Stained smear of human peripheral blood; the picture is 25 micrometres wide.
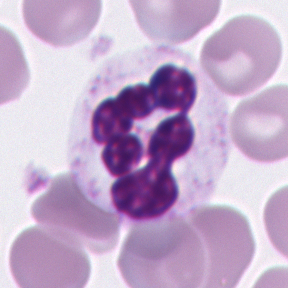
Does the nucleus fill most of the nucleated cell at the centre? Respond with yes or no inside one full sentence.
No, abundant cytoplasm encircles the nucleus of the cell.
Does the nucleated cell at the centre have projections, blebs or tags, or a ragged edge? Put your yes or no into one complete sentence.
No, smooth rather than rough is the outline of this cell.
